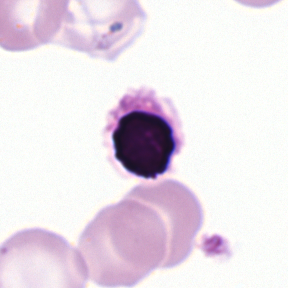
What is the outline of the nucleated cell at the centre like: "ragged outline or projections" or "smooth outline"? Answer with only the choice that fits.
Ragged outline or projections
